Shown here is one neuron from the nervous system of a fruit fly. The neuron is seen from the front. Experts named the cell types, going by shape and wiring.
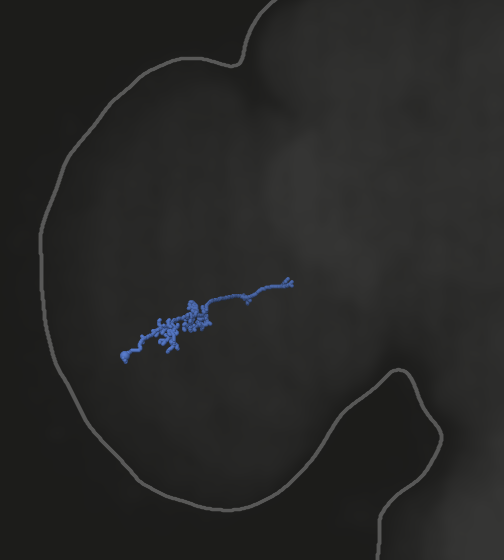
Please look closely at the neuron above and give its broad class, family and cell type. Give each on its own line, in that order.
optic-lobe intrinsic neuron
TmY
TmY18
